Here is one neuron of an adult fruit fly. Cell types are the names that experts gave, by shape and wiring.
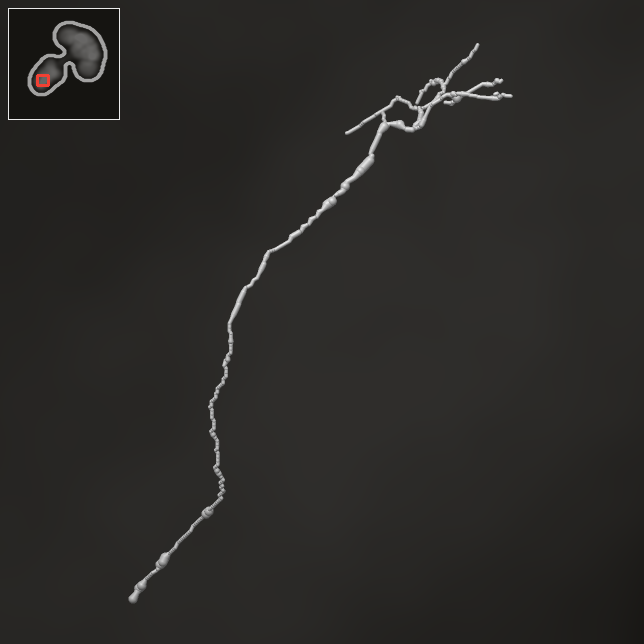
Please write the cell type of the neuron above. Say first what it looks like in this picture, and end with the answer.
It lies in the nerve cord. No cell body is drawn. It has a dozen or fewer branch ends. Its broad class is sensory neuron entering the nerve cord. It is of cell type LgLG3.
